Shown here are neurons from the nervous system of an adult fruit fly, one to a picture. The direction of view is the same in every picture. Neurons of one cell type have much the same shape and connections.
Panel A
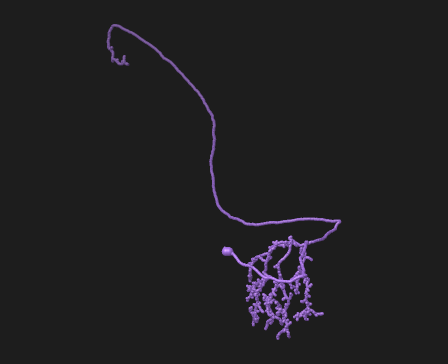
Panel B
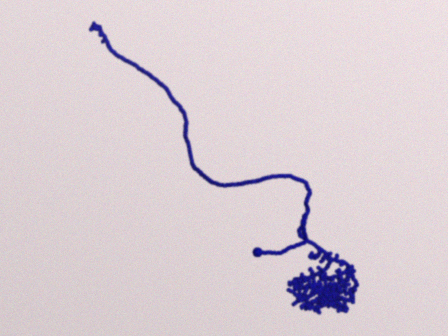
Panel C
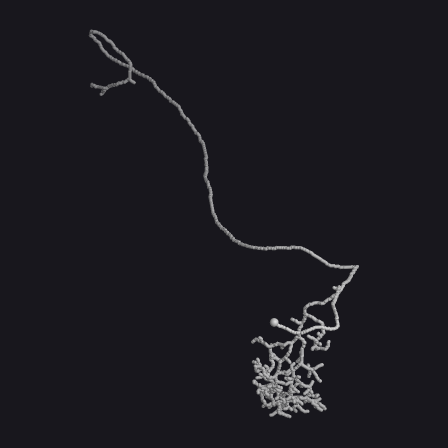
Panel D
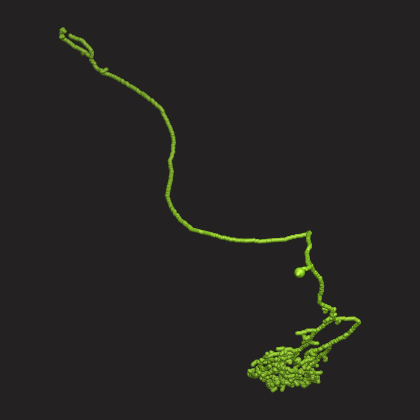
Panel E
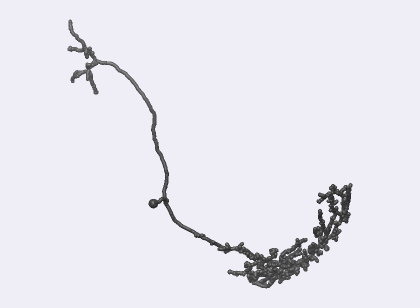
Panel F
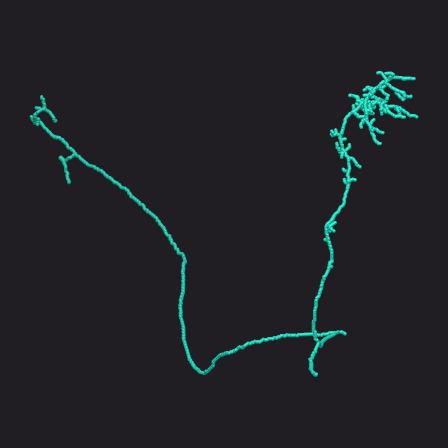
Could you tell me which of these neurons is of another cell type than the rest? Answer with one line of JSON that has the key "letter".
{"letter": "E"}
